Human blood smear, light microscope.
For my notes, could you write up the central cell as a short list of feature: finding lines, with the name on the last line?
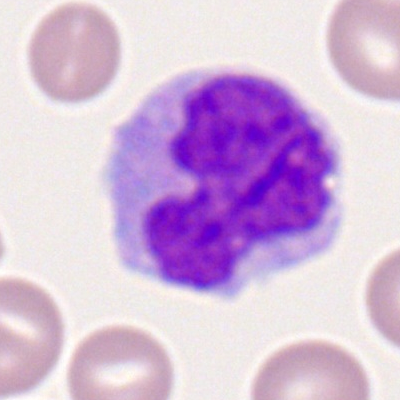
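Outline: roughly round, with a slightly irregular edge
Nucleus: irregular and folded, indented on its left side
Chromatin: mottled, darker purple clumps separated by paler spaces
Cytoplasm: pale blue-grey
Name: monocyte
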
